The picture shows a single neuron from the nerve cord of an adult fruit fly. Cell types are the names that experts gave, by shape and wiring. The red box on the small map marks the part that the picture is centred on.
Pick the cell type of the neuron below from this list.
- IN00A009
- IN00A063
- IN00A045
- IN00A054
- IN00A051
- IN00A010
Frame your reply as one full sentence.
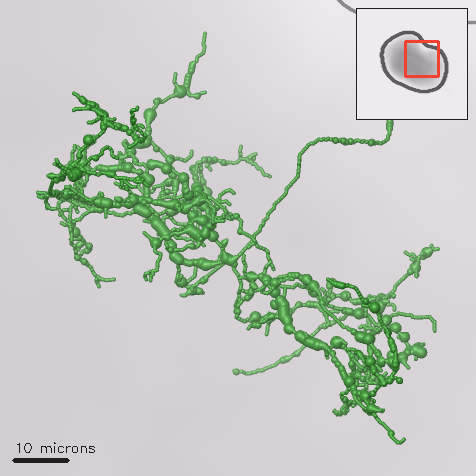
Under the cell type IN00A063 falls this neuron.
